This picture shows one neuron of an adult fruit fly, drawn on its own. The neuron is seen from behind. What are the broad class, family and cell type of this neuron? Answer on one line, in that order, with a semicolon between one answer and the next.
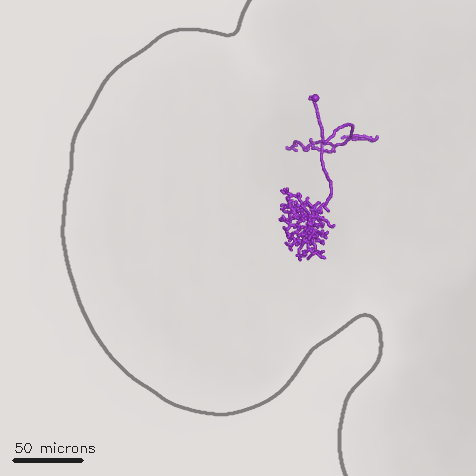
visual projection neuron; hemilineage VPNp3; LC11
